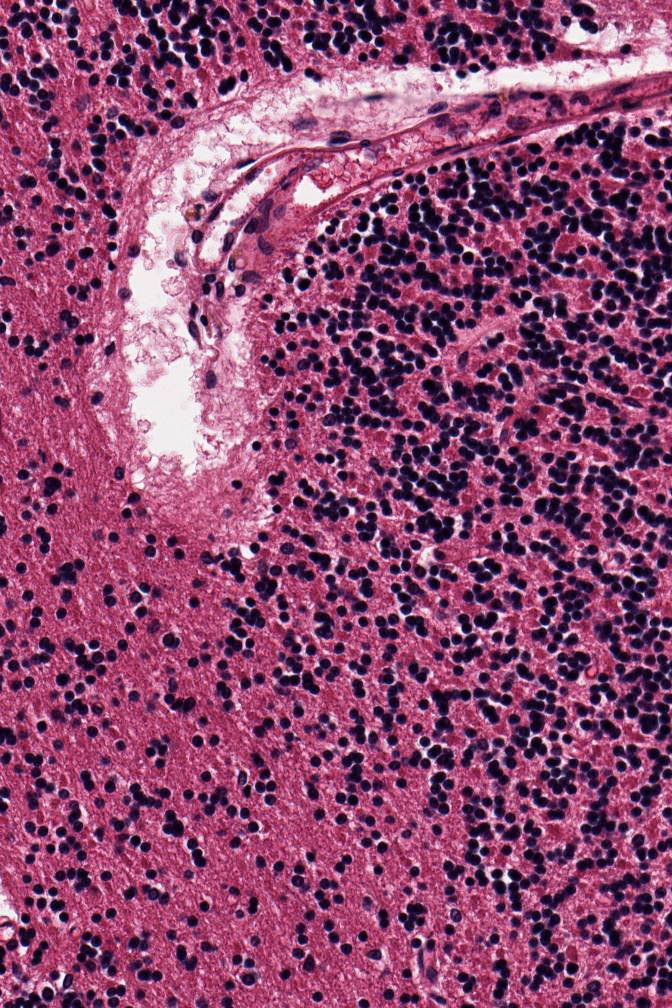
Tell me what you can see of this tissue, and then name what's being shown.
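The right half is filled with densely crowded cells whose small, round nuclei are uniformly dark, with scarcely any cytoplasm visible. In the lower left, nuclei are sparser and scattered in a finely fibrillary pink background, many sitting in small clear halos. No large cells with abundant cytoplasm appear anywhere in the field. This tissue is cerebellum.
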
